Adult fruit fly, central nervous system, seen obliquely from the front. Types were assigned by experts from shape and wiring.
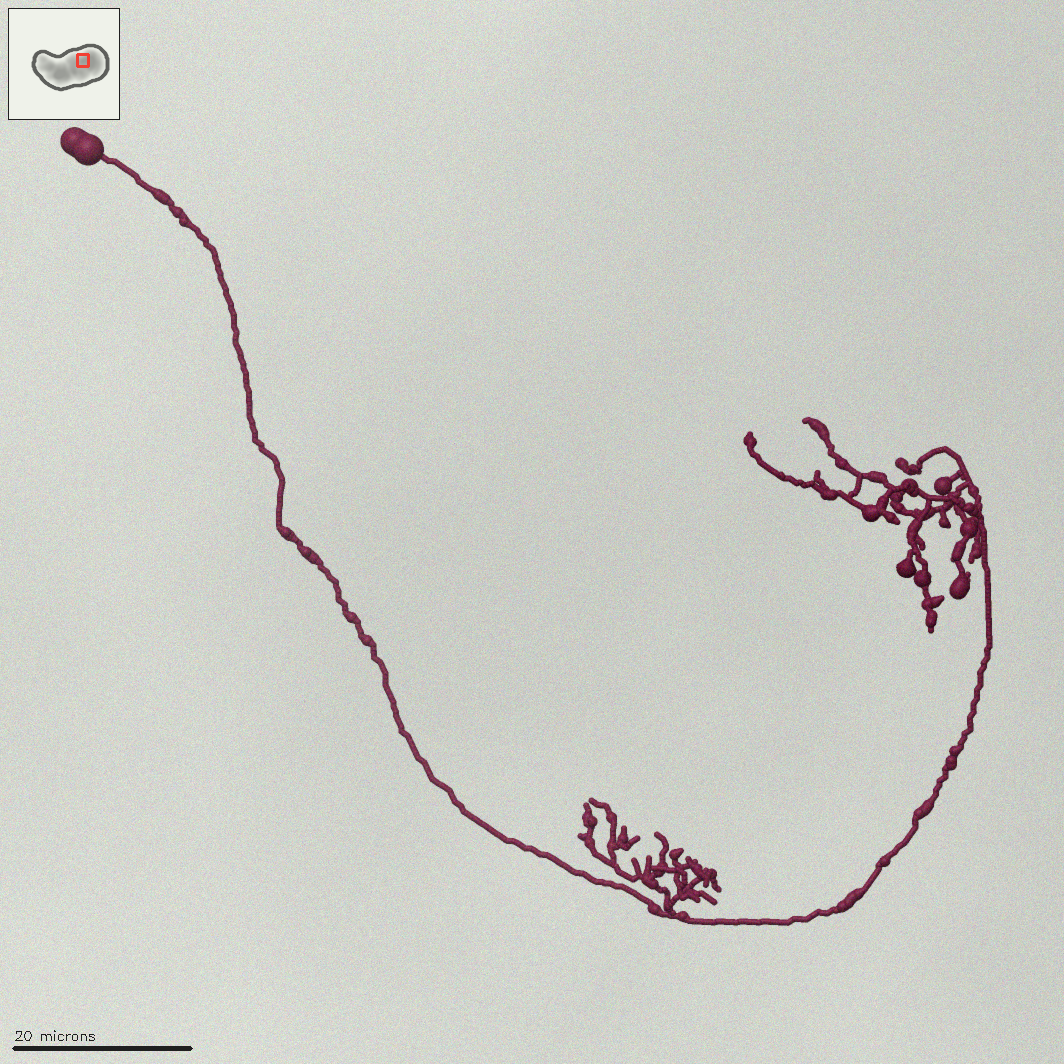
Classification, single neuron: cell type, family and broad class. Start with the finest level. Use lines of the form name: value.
cell type: vDeltaB
family: class CX
broad class: central-brain intrinsic neuron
